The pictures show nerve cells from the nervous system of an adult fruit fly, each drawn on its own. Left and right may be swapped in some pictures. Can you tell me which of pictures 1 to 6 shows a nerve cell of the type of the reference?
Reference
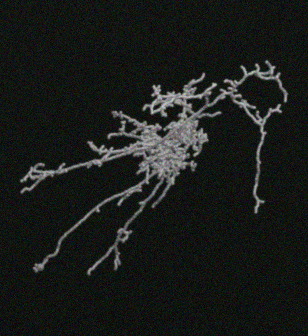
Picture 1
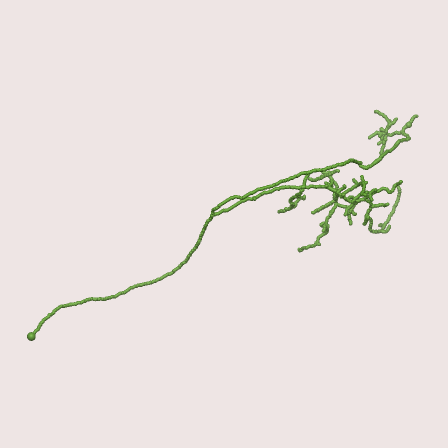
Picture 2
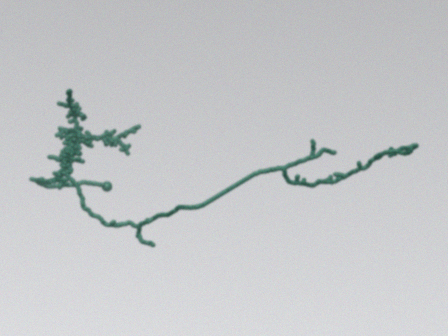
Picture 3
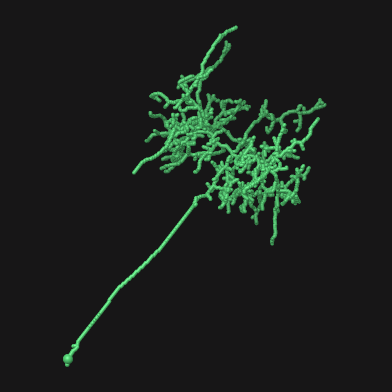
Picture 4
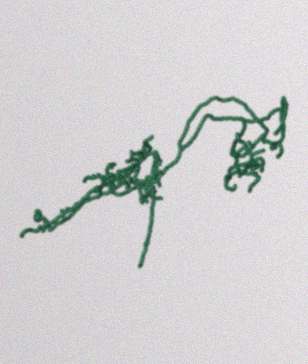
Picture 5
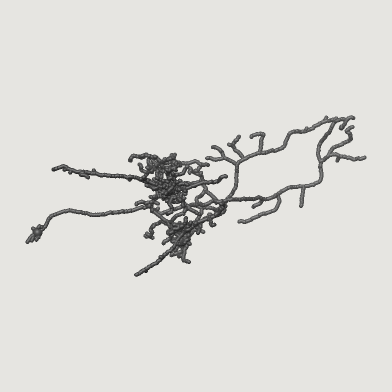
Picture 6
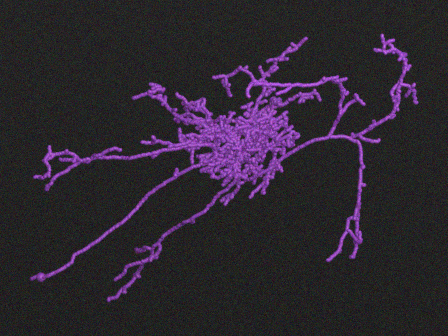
Picture 6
